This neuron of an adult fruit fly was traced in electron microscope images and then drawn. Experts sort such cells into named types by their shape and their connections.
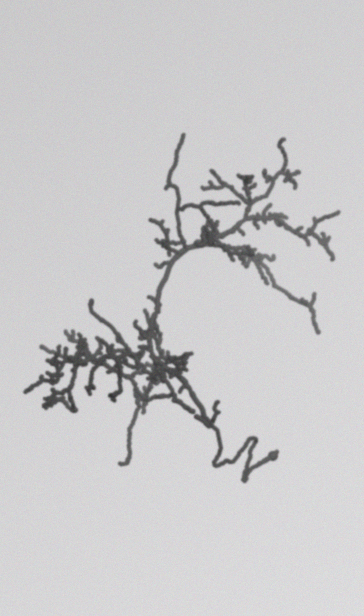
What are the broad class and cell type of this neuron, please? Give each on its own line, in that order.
central-brain intrinsic neuron
GNG663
